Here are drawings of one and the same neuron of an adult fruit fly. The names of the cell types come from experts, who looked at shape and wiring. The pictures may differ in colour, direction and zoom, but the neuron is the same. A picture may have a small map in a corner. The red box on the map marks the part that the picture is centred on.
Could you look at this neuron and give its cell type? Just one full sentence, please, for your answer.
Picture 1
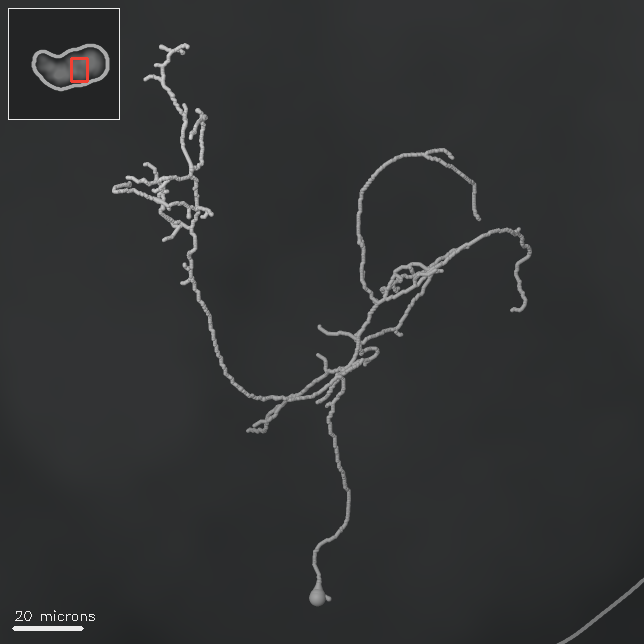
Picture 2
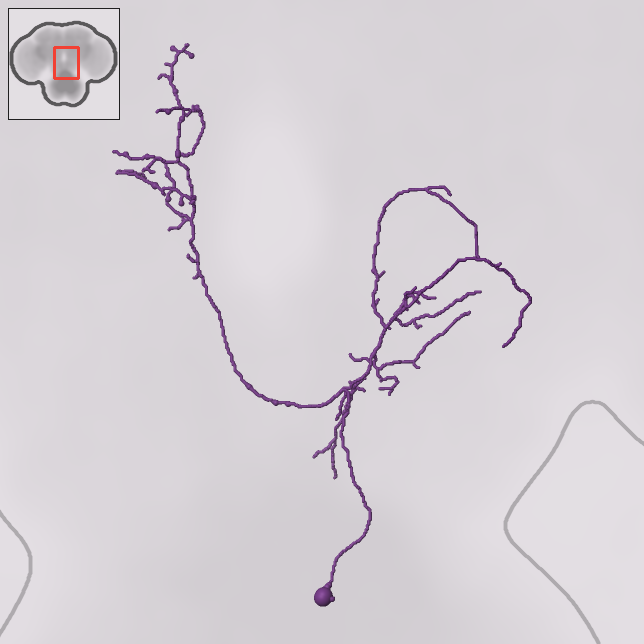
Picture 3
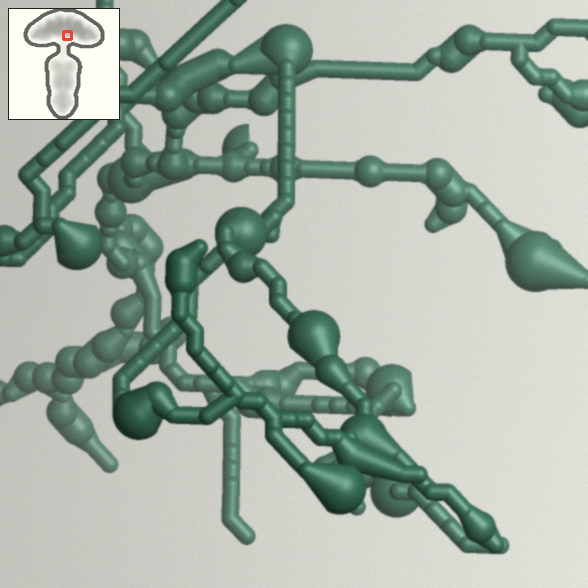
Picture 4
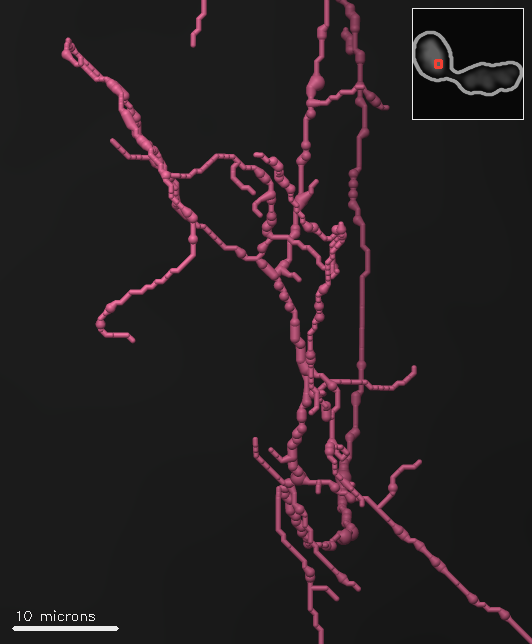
The cell type GNG413 is the type of this neuron.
